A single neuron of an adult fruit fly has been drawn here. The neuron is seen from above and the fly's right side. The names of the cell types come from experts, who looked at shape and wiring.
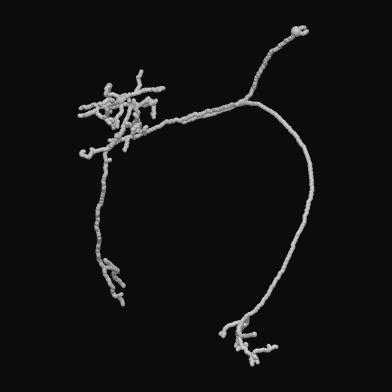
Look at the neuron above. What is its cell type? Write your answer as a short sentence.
The cell type is CB2881.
